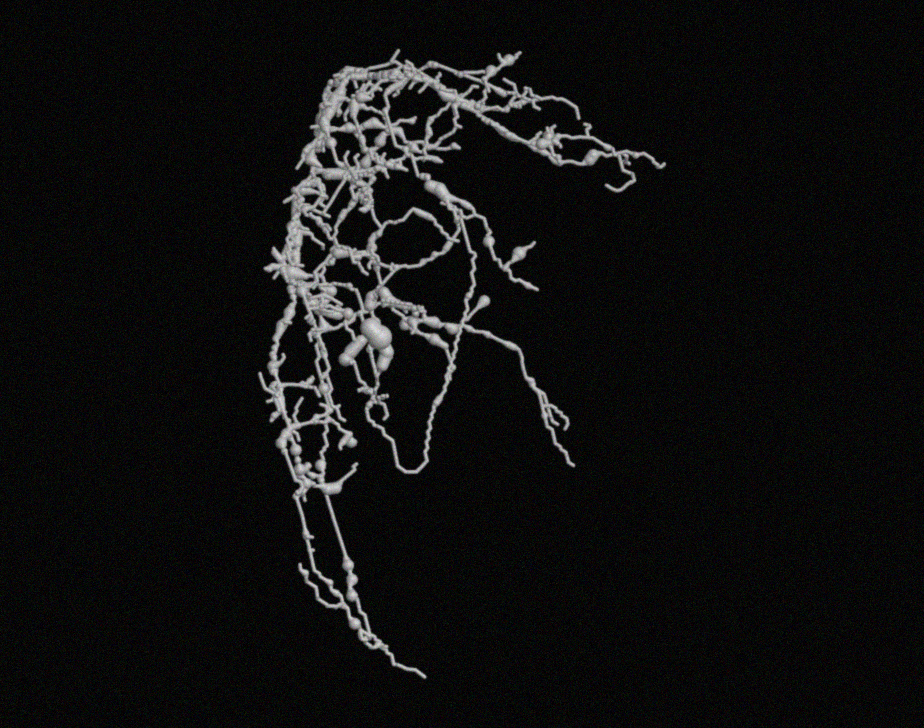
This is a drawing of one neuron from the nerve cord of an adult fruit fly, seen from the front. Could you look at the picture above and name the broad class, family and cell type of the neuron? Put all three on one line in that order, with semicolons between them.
nerve-cord intrinsic neuron; hemilineage 08A; IN08A026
